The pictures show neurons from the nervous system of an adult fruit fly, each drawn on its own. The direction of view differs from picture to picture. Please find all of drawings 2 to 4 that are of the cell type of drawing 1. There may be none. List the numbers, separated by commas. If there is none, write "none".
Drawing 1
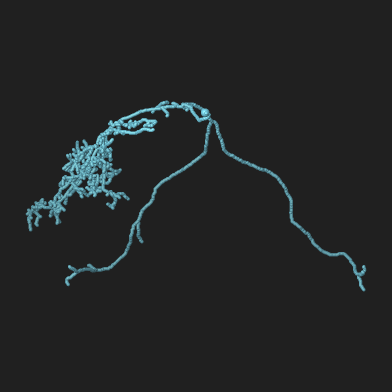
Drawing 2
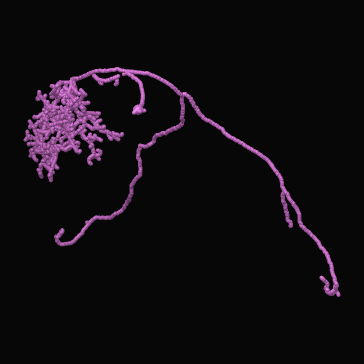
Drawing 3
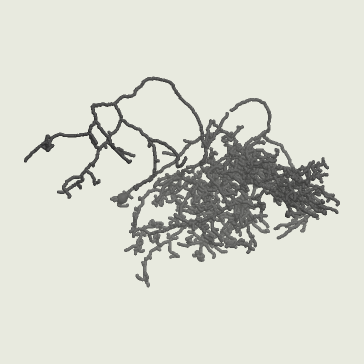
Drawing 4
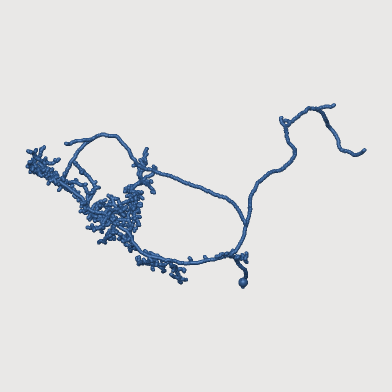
2, 4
